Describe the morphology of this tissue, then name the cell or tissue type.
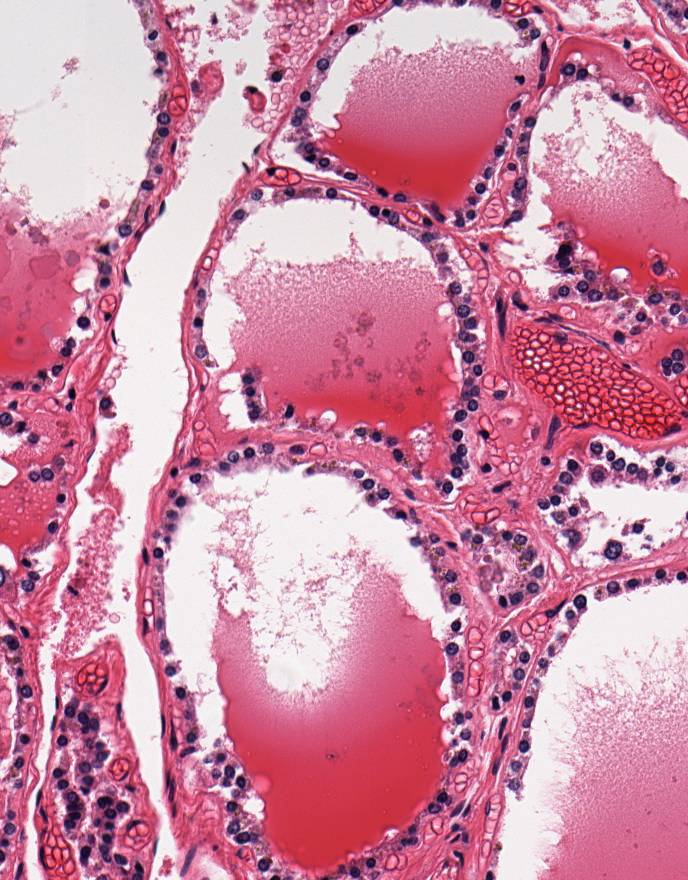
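First, the field: large rounded follicles fill it, packed closely together and divided by thin partitions. Second, the lining: each follicle has a single layer of low cuboidal cells. Third, the nuclei of those cells: small, round and dark-staining. Fourth, the stroma between follicles: scant, made of thin pink fibrous strands. This tissue is thyroid.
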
